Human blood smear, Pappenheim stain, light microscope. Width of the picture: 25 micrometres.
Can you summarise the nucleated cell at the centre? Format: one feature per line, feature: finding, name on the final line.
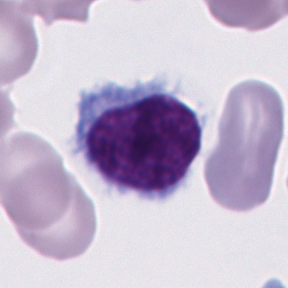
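Projections: fine and hair-like, fringing the edge, most prominent along the upper left
Cytoplasm: a scant pale blue rim
Nucleus: roughly oval, unlobed, sitting off-centre toward the right
Cell size: about 11 by 10 micrometres
Nucleus size: about 10 by 8 micrometres
Nuclear share: about 70% of the cell's area
Name: hairy cell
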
